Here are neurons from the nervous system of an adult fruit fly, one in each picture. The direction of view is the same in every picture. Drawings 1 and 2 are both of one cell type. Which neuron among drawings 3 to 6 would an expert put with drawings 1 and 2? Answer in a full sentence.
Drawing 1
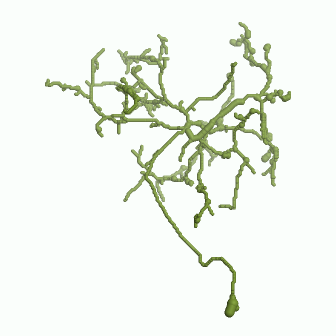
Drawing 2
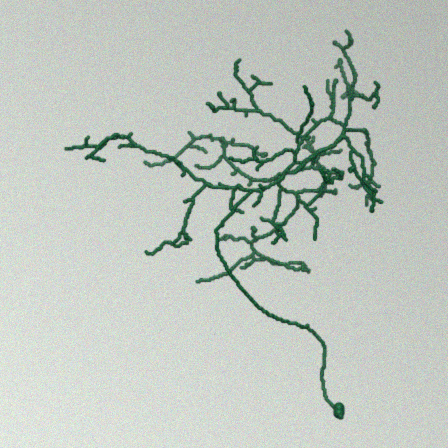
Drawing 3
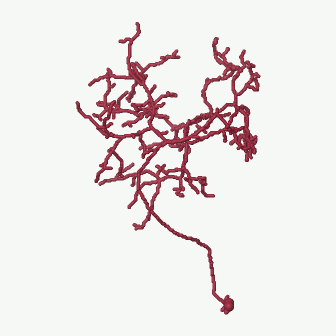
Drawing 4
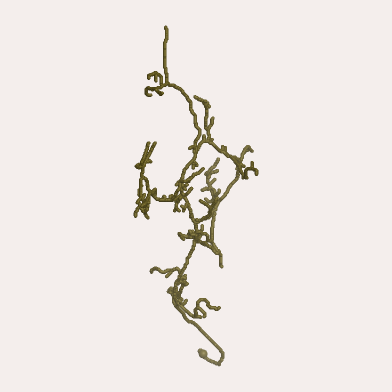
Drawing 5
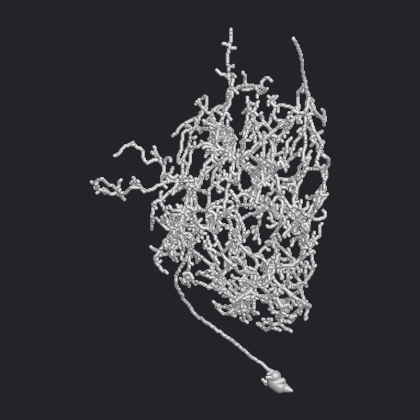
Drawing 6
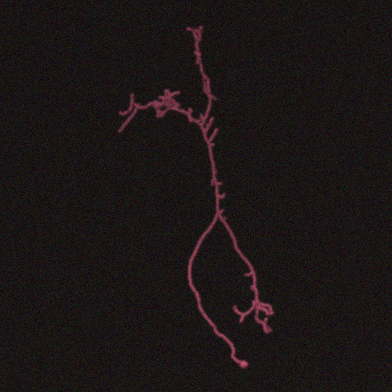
Drawing 3 shows a neuron of the same cell type.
